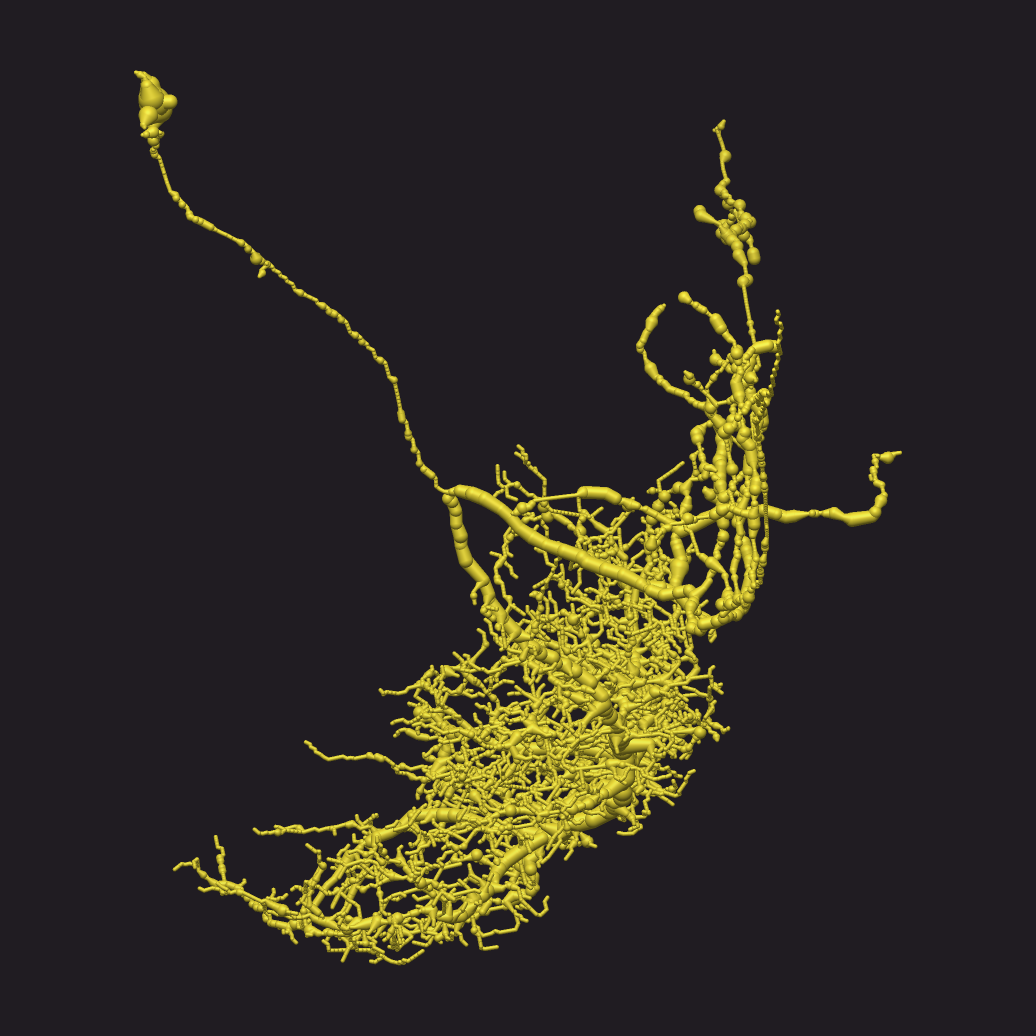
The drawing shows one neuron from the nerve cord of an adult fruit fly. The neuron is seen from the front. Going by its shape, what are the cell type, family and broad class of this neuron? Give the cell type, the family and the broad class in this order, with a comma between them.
AN17A013, hemilineage 17A, ascending neuron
